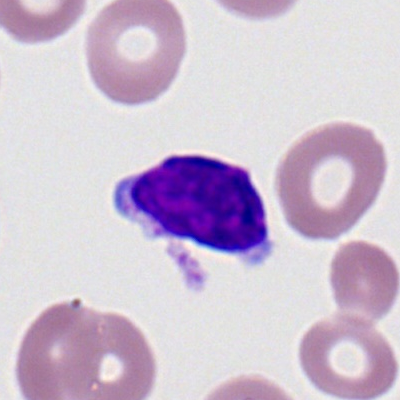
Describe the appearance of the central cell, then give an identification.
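Chromatin dark purple, coarsely clumped. Cytoplasm scant, pale blue, lying mainly along the left and lower edges of the nucleus. Ragged, hair-like strands of cytoplasm trail downward from the lower cell edge. Lymphocyte.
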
